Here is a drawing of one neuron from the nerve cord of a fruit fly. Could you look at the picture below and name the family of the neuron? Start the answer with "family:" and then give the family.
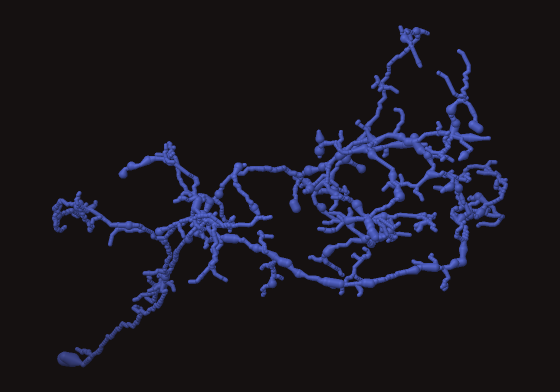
family: hemilineage 13B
